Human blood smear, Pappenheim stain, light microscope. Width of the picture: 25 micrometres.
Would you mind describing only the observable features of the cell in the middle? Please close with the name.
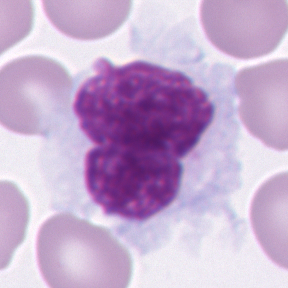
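You'll notice a notch pinching the nucleus into an upper and a lower lobe, the upper one larger than the lower. The cytoplasm is a pale greyish blue, and the outline is irregular, with ragged, wispy edges. That's a hairy cell.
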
